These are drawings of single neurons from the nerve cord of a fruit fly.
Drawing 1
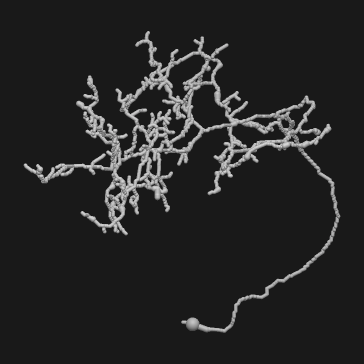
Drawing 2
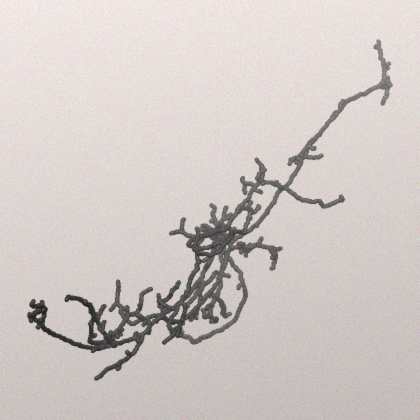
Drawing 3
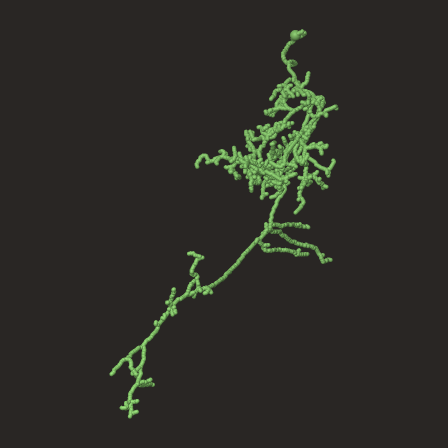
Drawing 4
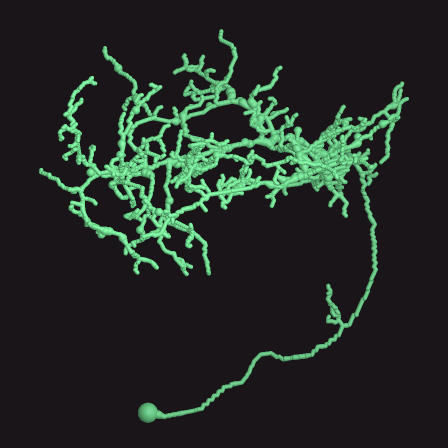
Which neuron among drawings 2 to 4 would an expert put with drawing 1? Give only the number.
4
